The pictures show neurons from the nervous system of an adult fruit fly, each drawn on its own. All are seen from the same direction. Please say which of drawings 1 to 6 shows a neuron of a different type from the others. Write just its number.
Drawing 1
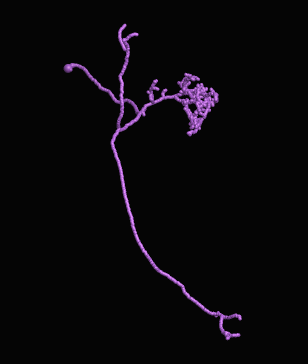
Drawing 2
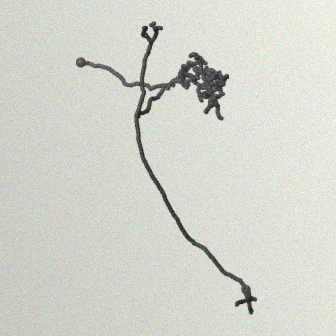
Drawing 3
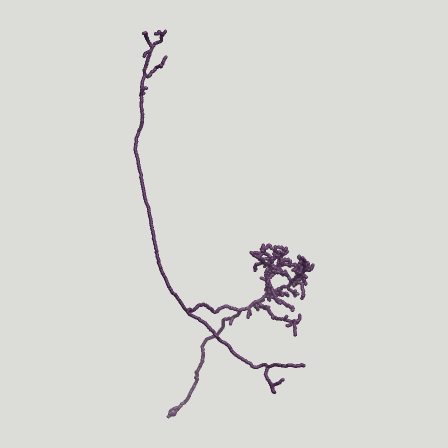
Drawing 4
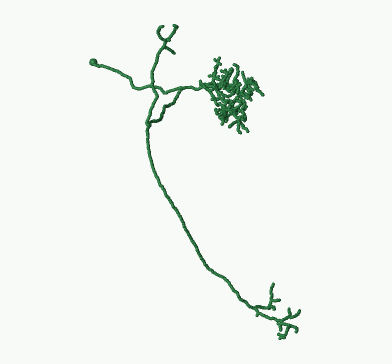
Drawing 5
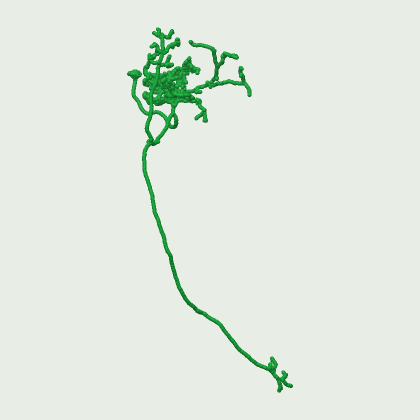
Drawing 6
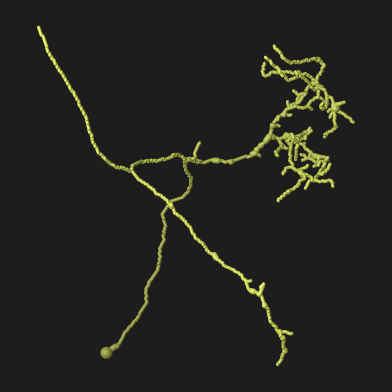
5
